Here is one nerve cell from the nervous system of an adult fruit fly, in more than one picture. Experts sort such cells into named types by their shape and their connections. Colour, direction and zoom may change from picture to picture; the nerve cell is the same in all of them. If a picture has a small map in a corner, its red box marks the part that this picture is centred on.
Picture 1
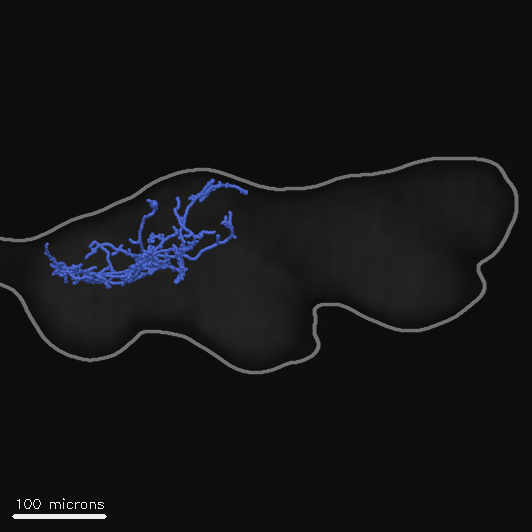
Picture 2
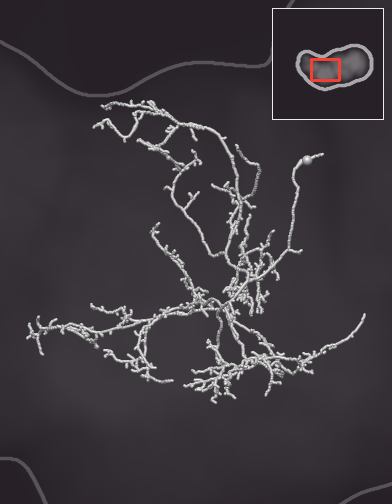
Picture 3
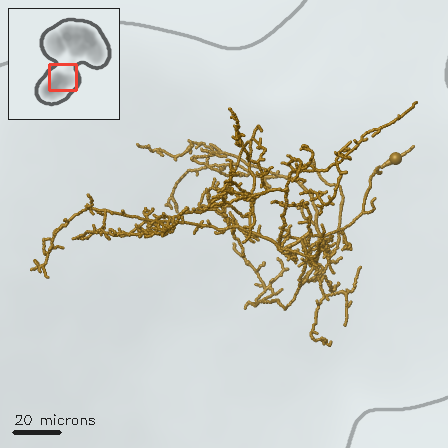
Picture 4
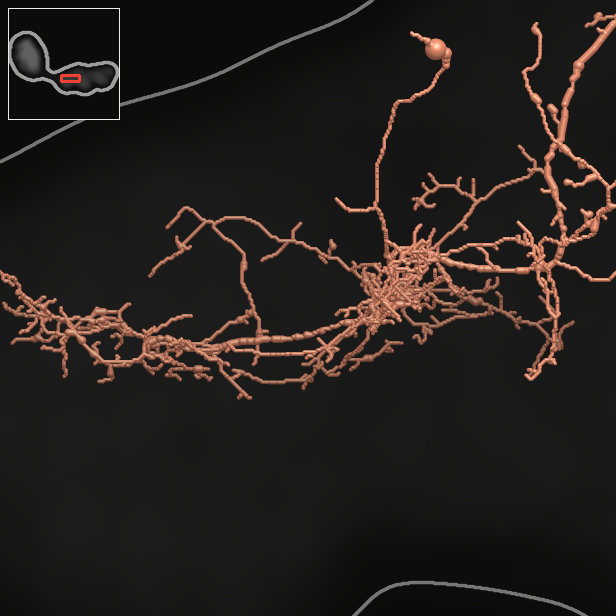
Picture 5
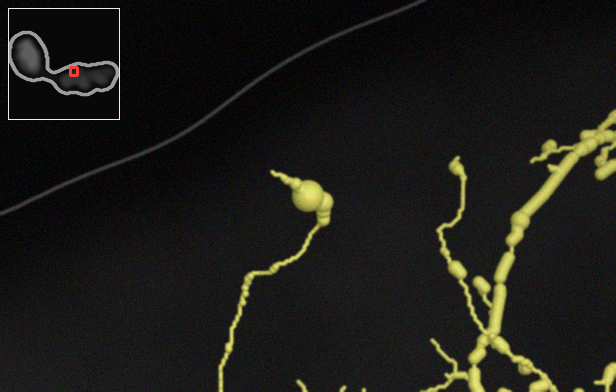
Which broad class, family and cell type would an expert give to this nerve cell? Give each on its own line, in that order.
nerve-cord intrinsic neuron
hemilineage 11A
IN11A002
